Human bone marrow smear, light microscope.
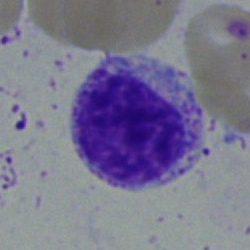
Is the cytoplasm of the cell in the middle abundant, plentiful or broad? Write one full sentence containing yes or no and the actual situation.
No, its cytoplasm is scant rather than broad.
